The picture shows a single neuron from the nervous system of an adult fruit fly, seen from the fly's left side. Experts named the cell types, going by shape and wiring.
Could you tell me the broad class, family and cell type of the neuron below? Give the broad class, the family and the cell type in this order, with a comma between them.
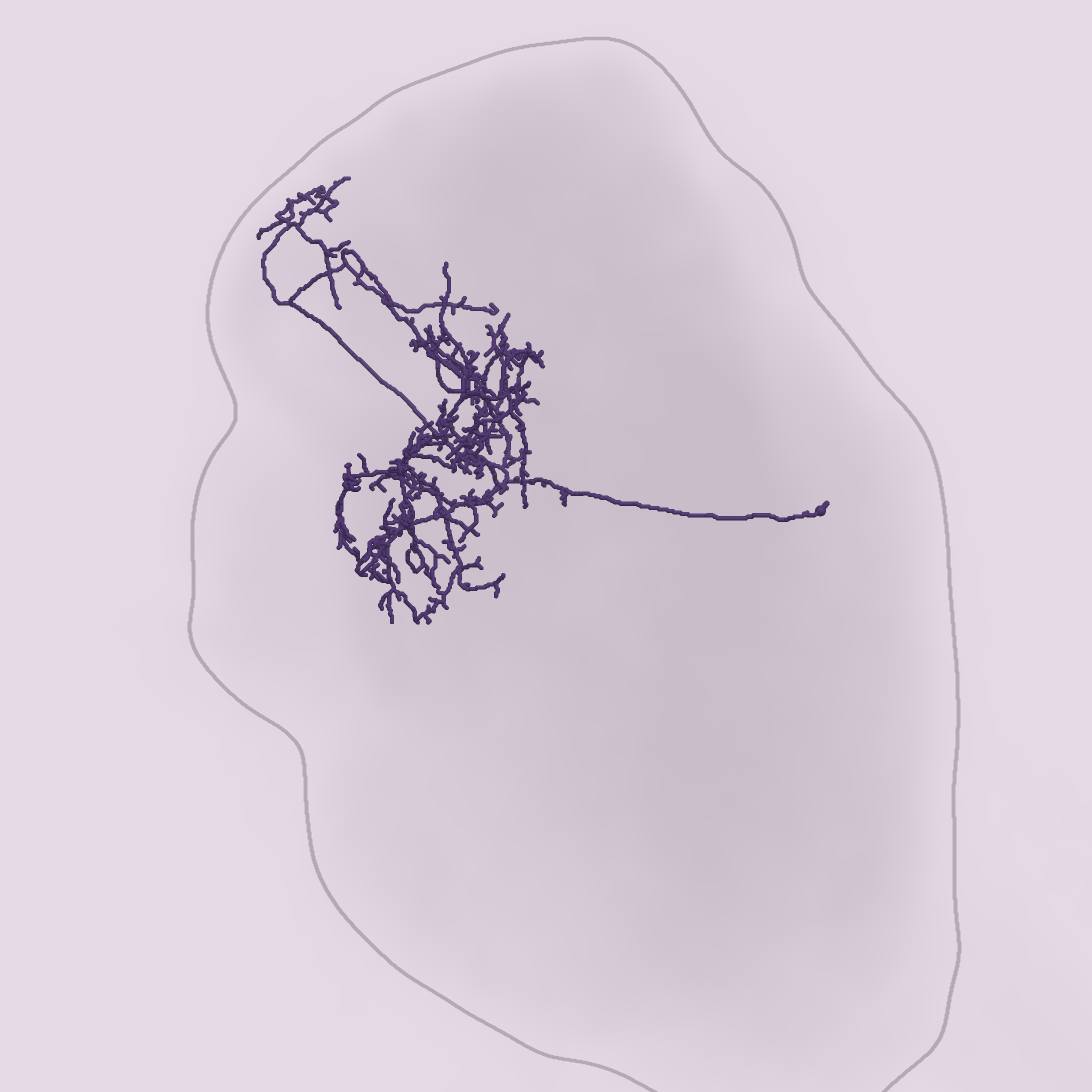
central-brain intrinsic neuron, hemilineage VLPl&p1_posterior, aIPg10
